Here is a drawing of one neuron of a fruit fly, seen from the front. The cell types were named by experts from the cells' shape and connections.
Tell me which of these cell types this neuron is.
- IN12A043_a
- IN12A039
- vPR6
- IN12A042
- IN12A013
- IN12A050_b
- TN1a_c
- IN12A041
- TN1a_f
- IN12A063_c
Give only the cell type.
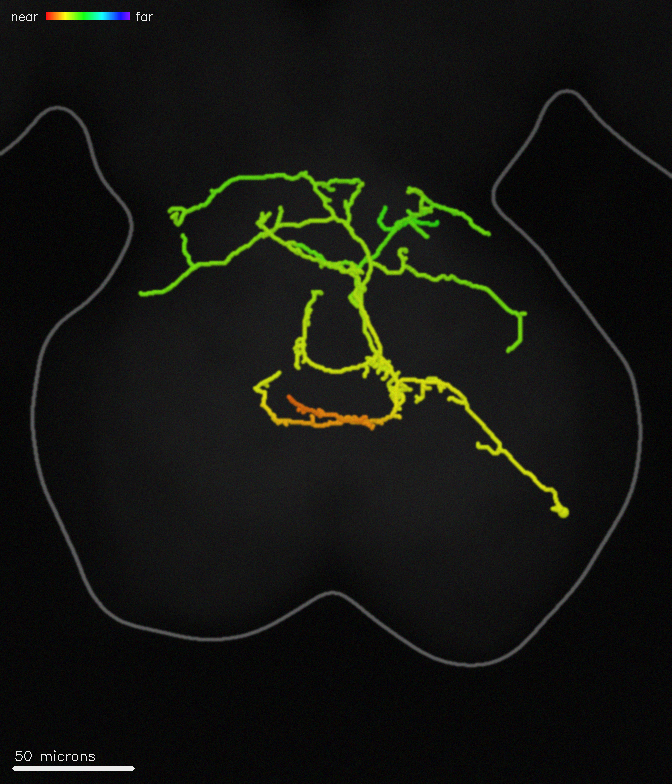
IN12A042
